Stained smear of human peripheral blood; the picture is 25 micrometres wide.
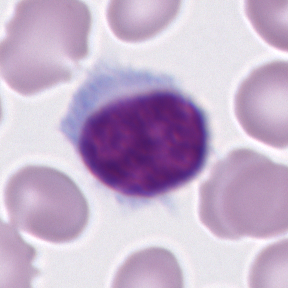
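Hairy cell at the centre of this peripheral blood smear. Look at the edge of its cytoplasm: it is ragged, with fine short projections. The nucleus is oval, without lobes or indentation, and shows no nucleoli. No vacuoles appear in the cytoplasm.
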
